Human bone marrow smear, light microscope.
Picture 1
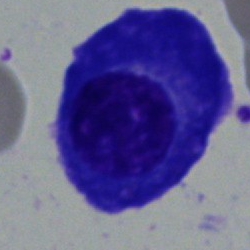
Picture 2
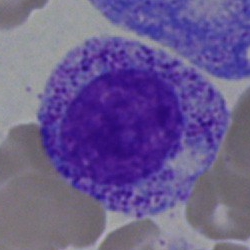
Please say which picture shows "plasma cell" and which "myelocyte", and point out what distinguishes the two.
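So, picture 1 holds the plasma cell, and picture 2 the myelocyte. The outlines already differ. The plasma cell's edge is irregular and slightly bumpy, while the myelocyte's is smooth and roughly round, without projections. Both nuclei sit off-centre. In the plasma cell it lies toward the lower left, and in the myelocyte it leaves a broader band of cytoplasm on the right.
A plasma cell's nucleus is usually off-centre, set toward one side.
The plasma cell's cytoplasm is deep blue with no distinct granules. The myelocyte's is filled with many purple-violet granules, with pale blue showing between them. Each shows a pale zone beside the nucleus: to its upper right in the plasma cell, and by its lower right edge in the myelocyte.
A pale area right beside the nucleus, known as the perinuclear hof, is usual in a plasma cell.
The myelocyte's chromatin is dense, dark purple and fairly evenly spread, without coarse clumps.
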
